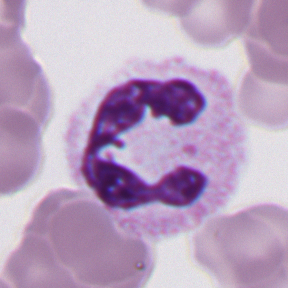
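Segmented neutrophil in the centre of the field. Its nucleus forms a C shape open to the right, with dark purple, coarsely clumped chromatin. The cytoplasm is abundant and pale pinkish-lilac, filled with fine pinkish-violet granules.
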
